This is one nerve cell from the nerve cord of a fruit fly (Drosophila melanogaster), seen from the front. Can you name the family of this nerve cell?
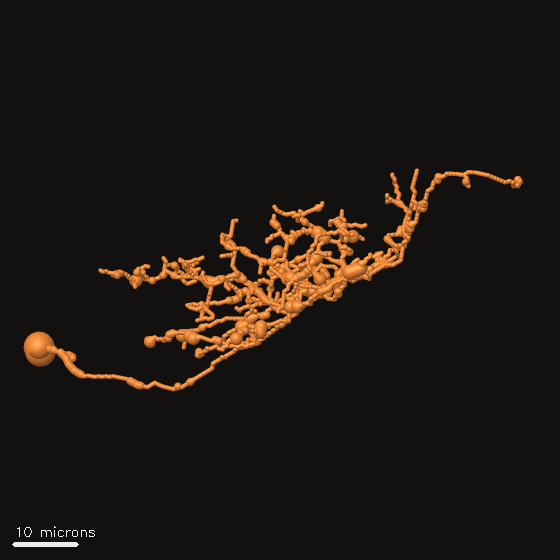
hemilineage 01B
